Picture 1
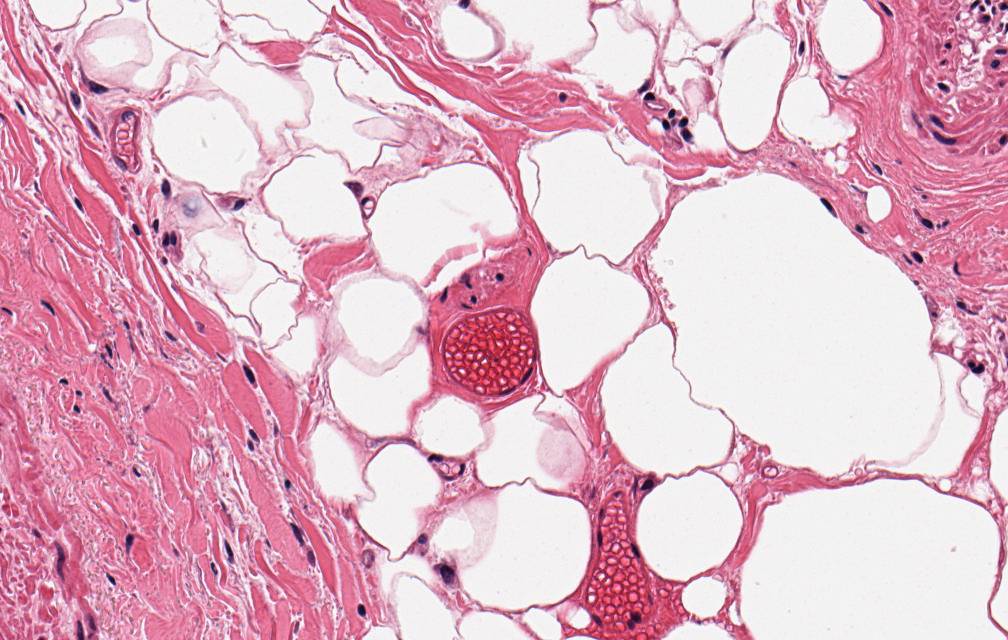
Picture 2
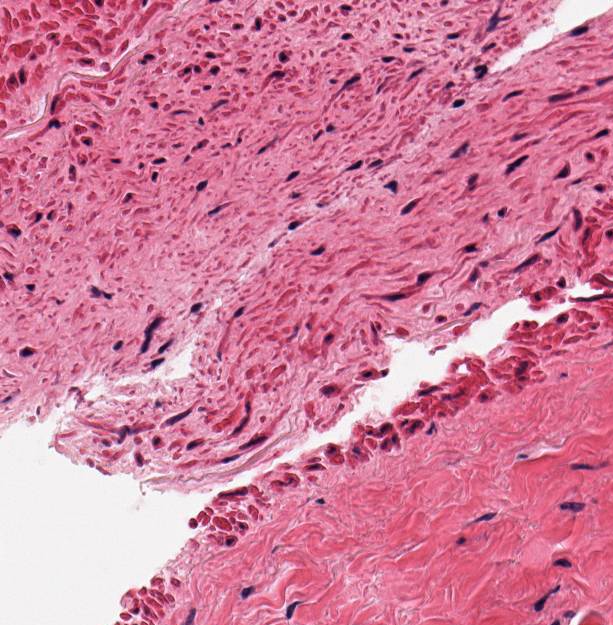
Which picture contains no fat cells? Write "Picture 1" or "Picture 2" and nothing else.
Picture 2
